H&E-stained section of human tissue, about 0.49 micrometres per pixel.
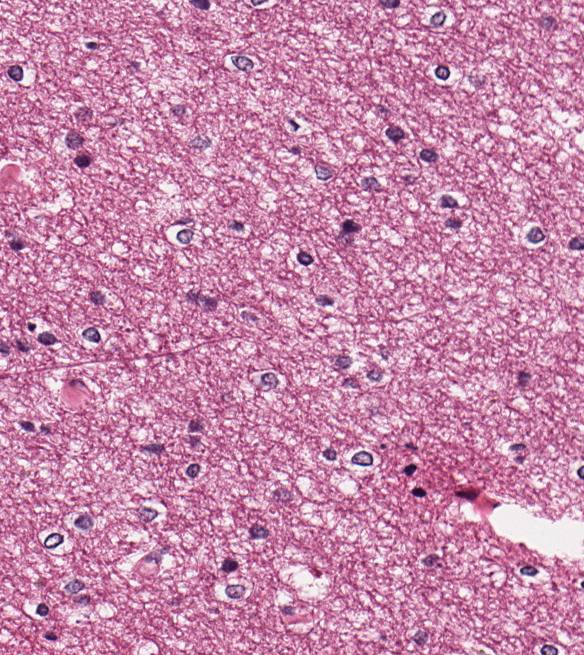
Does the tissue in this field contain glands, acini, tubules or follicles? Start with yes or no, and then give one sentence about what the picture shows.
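No. No epithelium, glands or tubules are present anywhere in the field.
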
